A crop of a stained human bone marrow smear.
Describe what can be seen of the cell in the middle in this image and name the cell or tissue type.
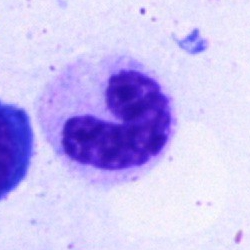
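The cell in the middle has a smooth, round outline. Its nucleus forms a single curved band bent into a C, and the hollow of the curve opens toward the upper left. The chromatin stains dark purple and is coarsely clumped. It is a band neutrophil.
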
